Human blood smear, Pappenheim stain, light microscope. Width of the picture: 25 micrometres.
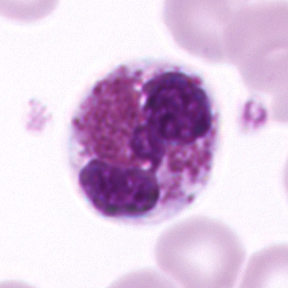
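Eosinophil in a stained smear of human peripheral blood: the nucleated cell at the centre, about 14 micrometres across. Its nucleus has one lobe at the upper right and the other at the lower left, with dark purple, coarsely clumped chromatin. Coarse reddish-pink granules fill the cytoplasm and are packed most densely in the upper left of the cell.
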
